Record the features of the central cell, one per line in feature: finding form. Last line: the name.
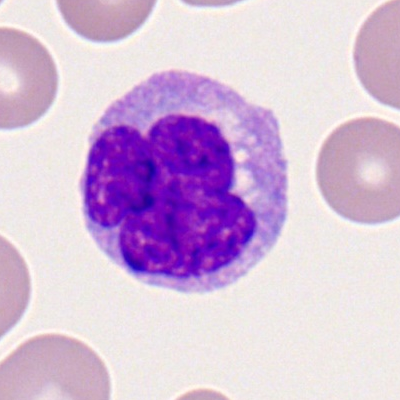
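Outline: roughly round, with a small angular corner at upper right
Cytoplasm colour: pale lilac-grey
Cytoplasm texture: fine, faint and dusty granular
Vacuoles: a few small clear ones just right of the nucleus
Name: monocyte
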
